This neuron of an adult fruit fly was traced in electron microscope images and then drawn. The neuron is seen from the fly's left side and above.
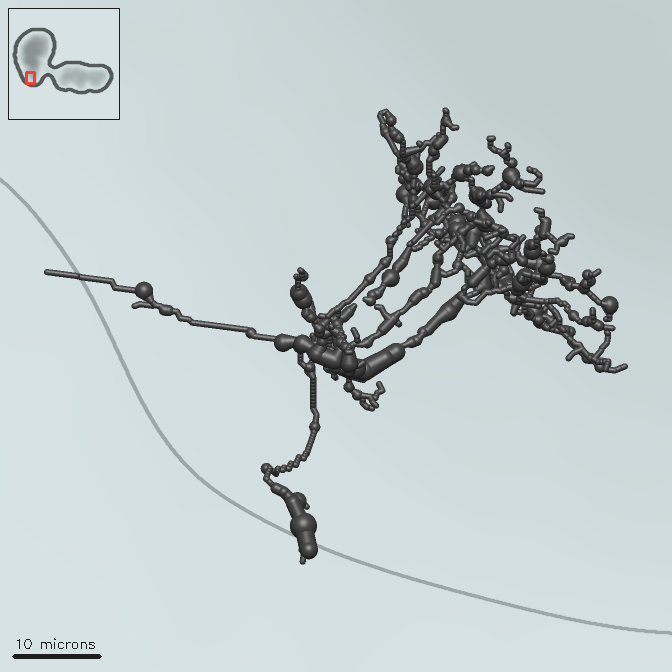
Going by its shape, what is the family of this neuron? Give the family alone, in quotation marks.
"Lawf"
